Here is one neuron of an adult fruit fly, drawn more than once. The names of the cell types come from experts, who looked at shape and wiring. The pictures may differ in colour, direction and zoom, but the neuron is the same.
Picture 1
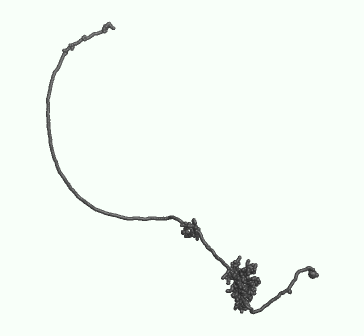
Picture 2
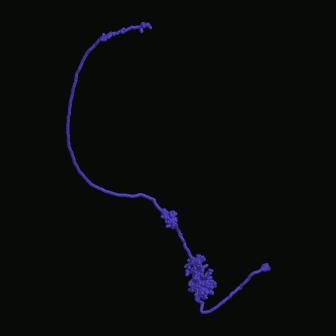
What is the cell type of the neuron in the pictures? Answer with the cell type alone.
Tm4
